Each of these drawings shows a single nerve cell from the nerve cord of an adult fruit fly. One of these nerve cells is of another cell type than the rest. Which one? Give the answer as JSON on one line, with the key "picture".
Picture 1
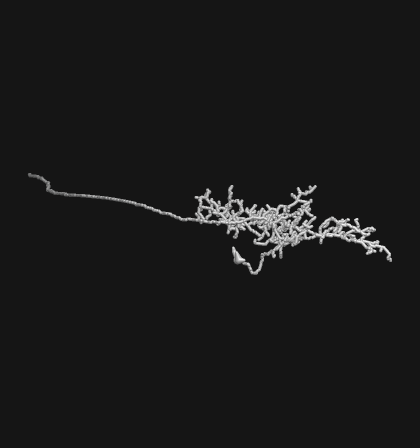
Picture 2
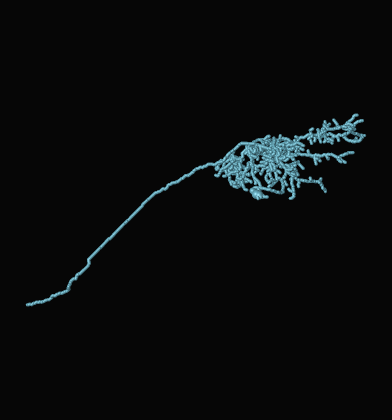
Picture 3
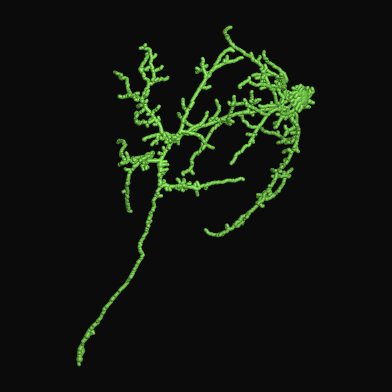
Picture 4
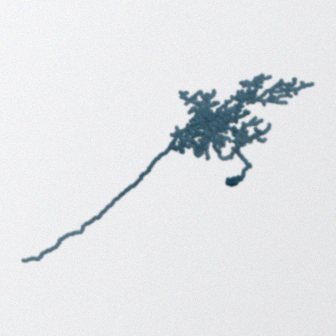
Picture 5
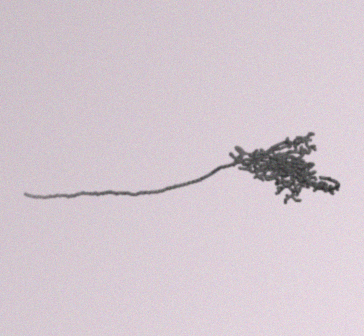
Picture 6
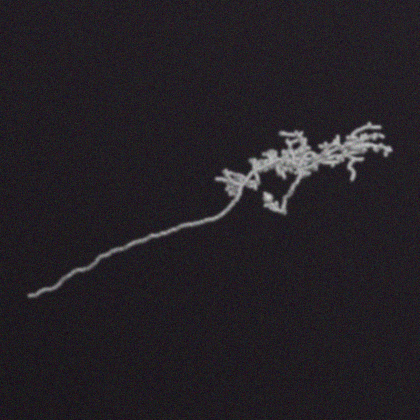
{"picture": 3}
